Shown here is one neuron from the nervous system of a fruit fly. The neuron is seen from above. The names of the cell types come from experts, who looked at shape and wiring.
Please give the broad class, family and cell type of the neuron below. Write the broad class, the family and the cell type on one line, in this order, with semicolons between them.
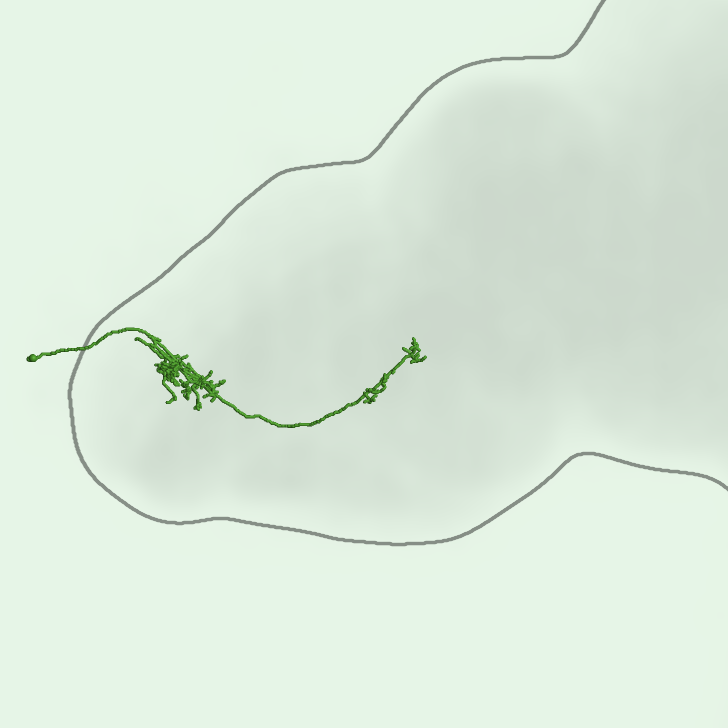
optic-lobe intrinsic neuron; Tm; Tm37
